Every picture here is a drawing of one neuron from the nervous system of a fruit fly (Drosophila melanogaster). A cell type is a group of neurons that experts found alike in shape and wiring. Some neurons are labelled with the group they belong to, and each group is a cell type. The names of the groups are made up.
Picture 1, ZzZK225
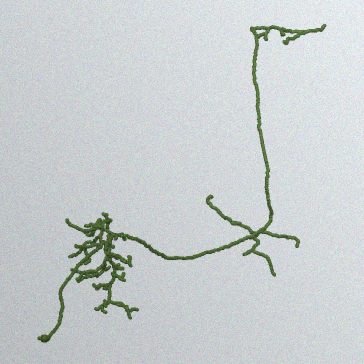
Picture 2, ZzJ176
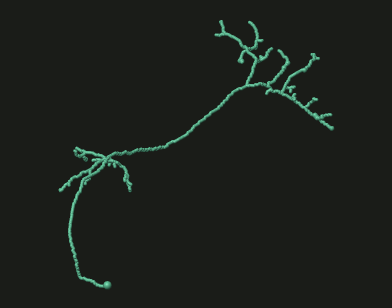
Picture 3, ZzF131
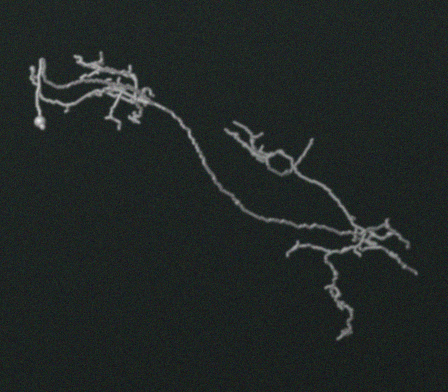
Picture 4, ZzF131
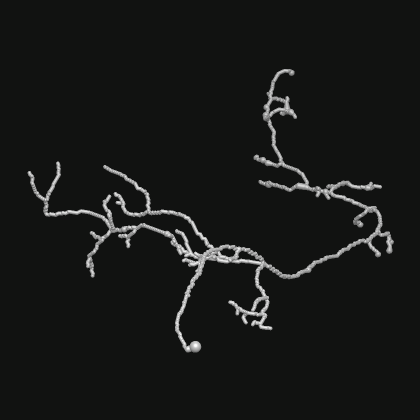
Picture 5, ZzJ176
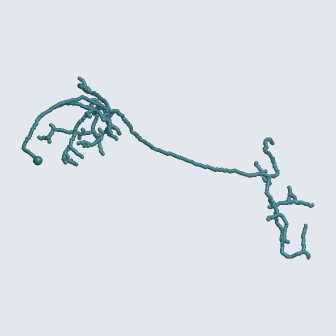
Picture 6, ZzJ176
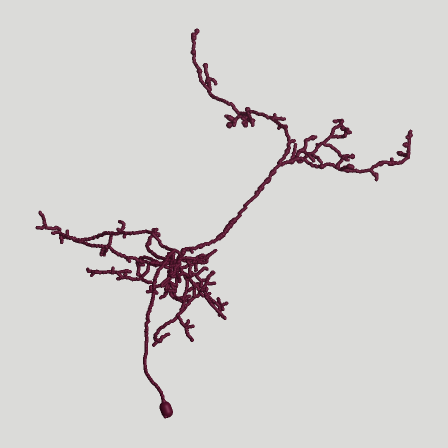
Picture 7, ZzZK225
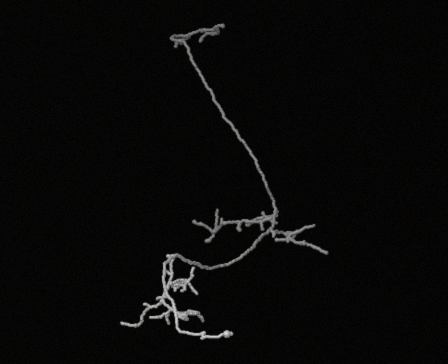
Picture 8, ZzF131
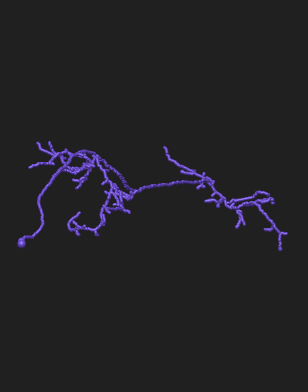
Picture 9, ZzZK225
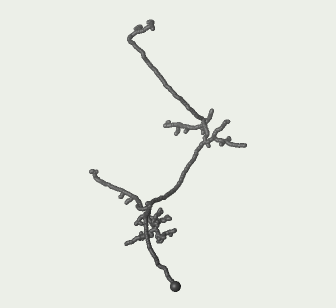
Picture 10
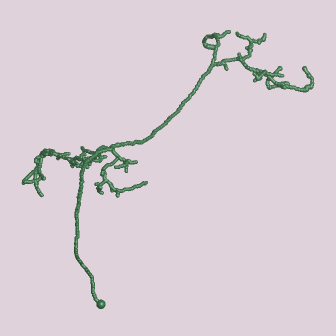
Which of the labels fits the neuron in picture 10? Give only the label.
ZzJ176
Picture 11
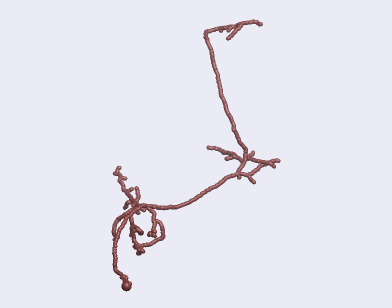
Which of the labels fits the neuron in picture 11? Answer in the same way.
ZzZK225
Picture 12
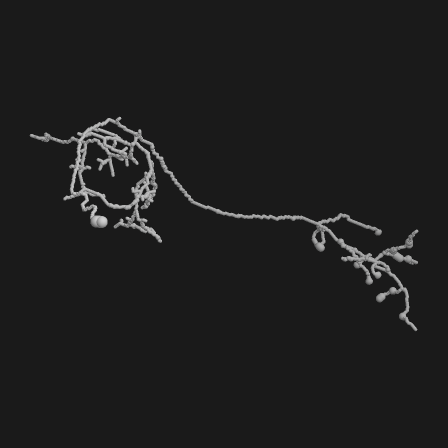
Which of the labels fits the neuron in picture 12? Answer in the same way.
ZzJ176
